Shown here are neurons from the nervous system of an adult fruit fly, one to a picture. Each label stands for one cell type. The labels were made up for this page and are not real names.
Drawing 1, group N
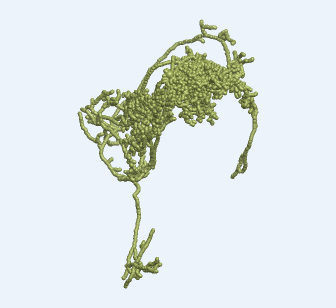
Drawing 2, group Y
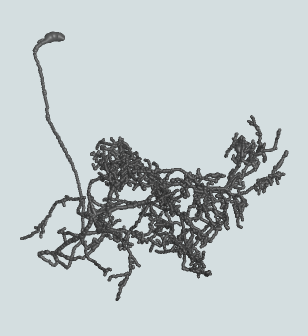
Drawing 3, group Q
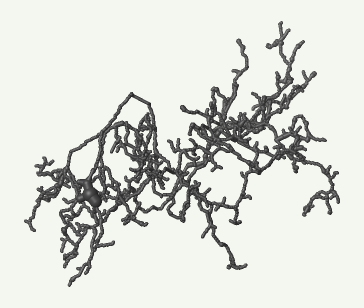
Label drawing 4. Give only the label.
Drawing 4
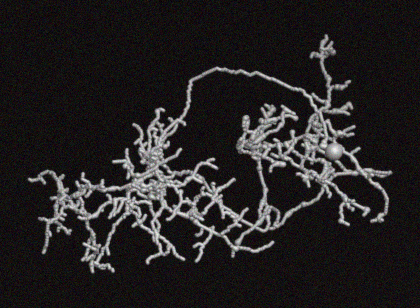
group Q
